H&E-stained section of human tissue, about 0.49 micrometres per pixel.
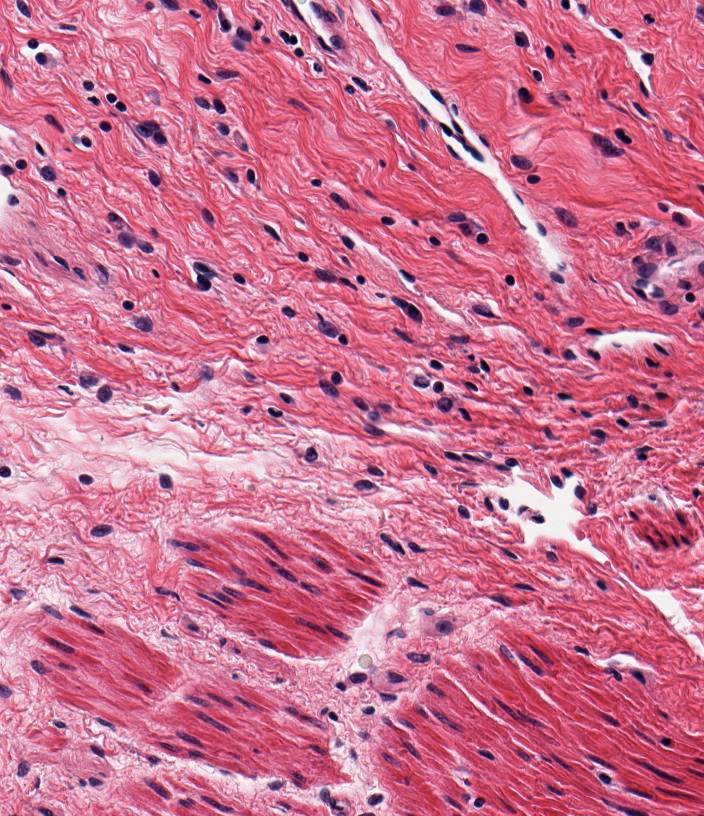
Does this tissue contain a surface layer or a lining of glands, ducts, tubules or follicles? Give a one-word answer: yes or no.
No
